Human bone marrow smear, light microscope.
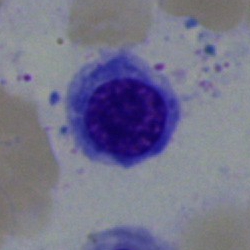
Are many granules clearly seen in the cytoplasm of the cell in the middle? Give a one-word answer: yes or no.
No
